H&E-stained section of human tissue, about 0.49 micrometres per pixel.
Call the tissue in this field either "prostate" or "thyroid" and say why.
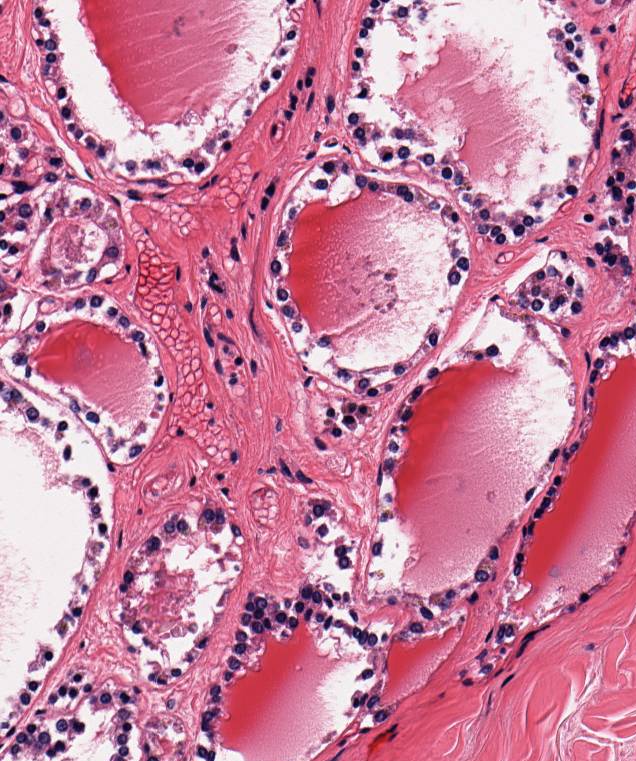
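This is thyroid. The field consists of rounded follicles of varying size, separated by bands of stroma.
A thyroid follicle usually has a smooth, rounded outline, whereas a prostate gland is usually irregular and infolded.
The follicles here are rounded, as in thyroid. Each follicle is lined by a single layer of low cuboidal cells with small, round, dark nuclei. A vessel packed with red blood cells lies in the stroma left of centre, and no fat cells are present.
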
